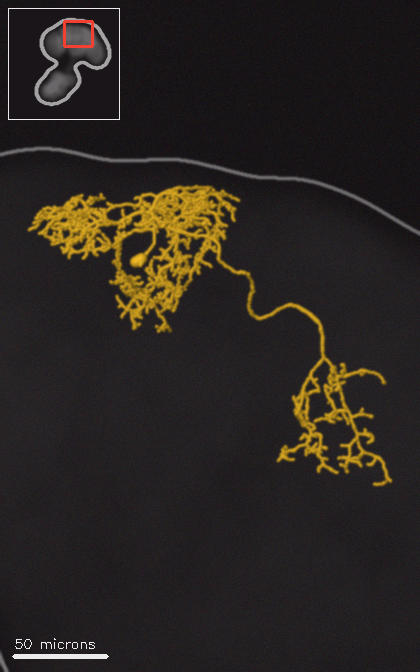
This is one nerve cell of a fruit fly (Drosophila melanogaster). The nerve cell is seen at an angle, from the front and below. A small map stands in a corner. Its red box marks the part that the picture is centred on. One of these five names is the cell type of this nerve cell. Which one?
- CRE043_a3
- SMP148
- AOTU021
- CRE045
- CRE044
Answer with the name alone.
SMP148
